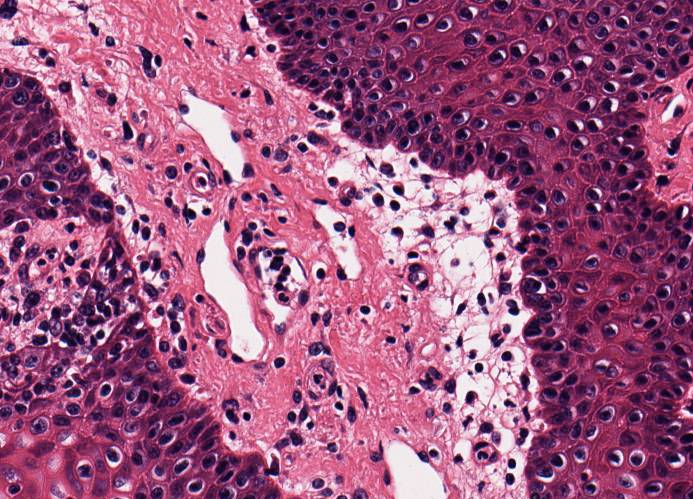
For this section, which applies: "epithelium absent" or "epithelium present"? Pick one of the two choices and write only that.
Epithelium present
